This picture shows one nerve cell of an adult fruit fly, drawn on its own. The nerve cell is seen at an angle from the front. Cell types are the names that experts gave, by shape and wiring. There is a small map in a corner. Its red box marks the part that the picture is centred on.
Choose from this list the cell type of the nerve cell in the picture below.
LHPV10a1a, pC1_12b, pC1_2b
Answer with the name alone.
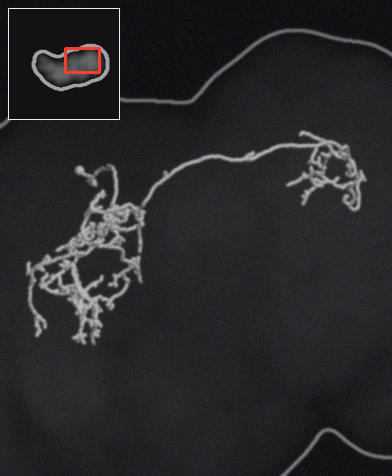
pC1_12b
